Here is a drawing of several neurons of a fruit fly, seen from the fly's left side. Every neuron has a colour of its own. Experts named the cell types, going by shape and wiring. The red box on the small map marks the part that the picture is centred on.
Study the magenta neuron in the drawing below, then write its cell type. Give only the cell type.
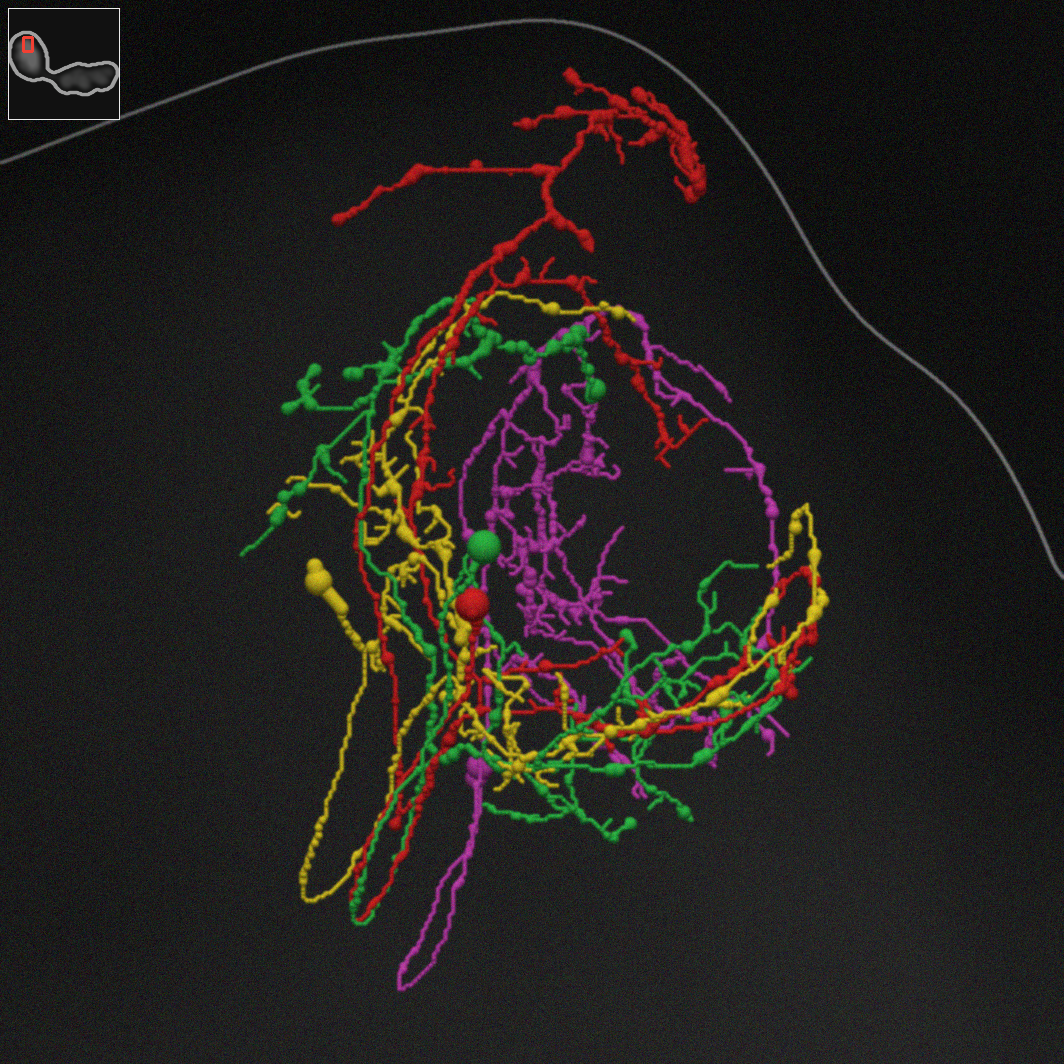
LHAV4d4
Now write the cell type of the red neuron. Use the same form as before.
LHAV4d1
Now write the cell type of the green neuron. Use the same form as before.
CB3393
